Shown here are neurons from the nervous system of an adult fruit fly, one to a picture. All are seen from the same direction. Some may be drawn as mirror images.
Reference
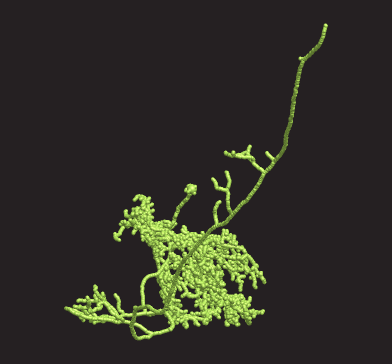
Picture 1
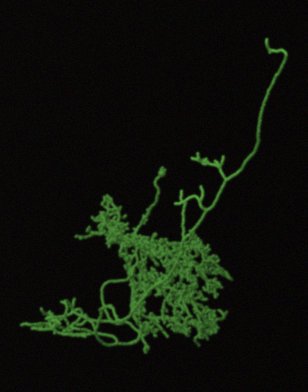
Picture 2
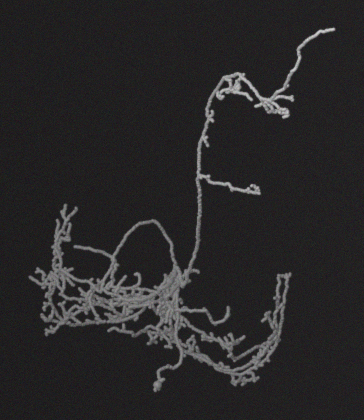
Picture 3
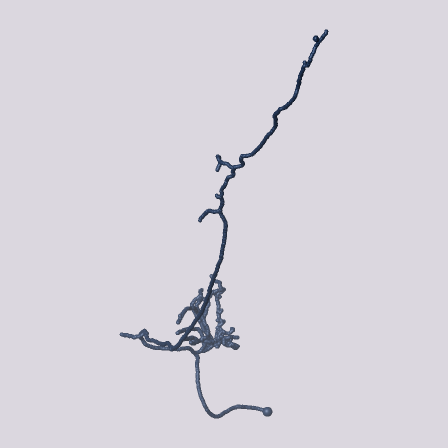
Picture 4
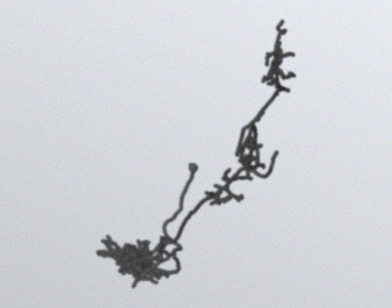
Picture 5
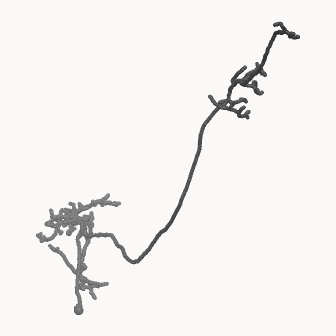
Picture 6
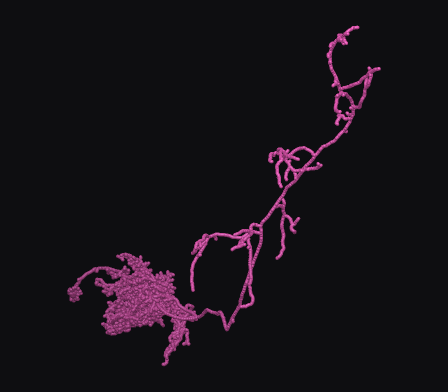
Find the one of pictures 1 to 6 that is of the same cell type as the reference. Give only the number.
1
